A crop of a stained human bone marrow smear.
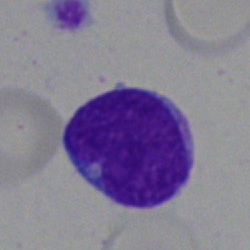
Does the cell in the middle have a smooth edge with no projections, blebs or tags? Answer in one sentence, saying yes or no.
Yes, the border of this cell is smooth and even.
